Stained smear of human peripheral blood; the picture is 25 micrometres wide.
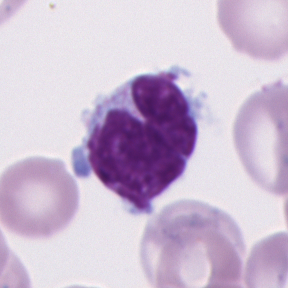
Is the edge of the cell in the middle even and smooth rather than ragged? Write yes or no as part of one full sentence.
No, the outline of the cell is rough.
